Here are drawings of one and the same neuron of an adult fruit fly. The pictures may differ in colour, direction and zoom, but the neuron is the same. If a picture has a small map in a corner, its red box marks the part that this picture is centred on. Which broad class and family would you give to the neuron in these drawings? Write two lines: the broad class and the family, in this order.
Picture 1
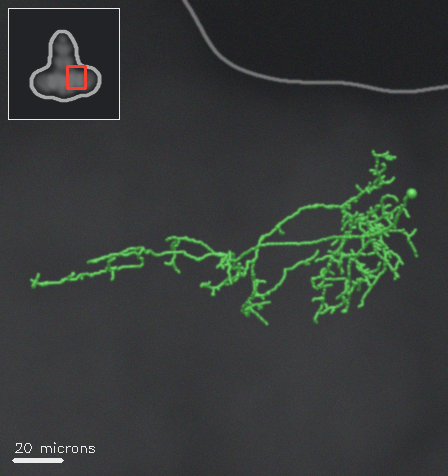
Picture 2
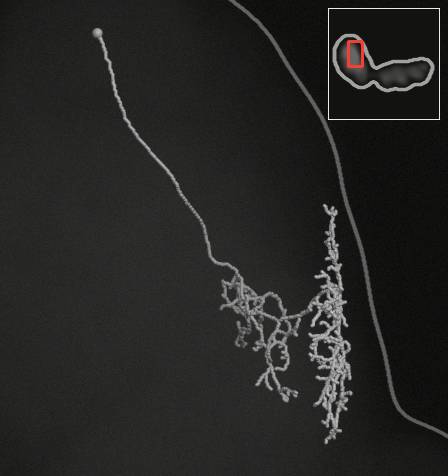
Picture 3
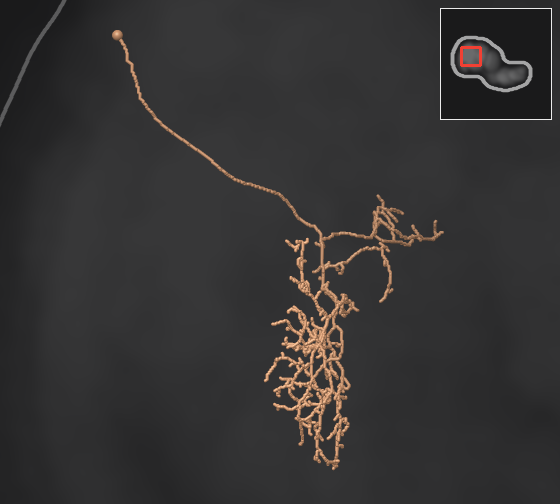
visual projection neuron
LPC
